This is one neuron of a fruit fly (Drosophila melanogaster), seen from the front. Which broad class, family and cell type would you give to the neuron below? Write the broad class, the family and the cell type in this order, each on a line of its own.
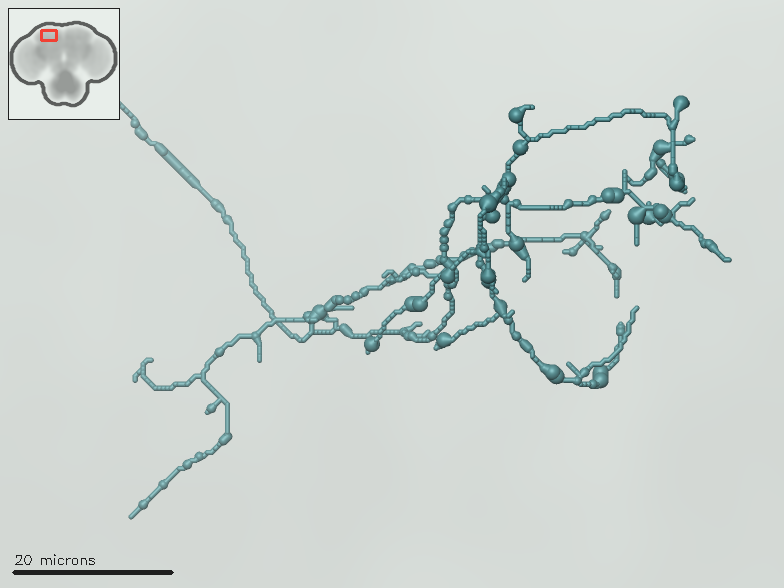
central-brain intrinsic neuron
hemilineage SLPad1_posterior
CB1220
